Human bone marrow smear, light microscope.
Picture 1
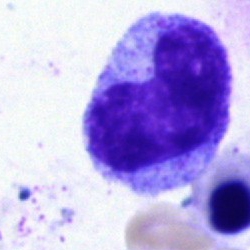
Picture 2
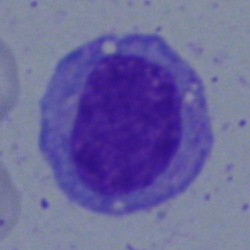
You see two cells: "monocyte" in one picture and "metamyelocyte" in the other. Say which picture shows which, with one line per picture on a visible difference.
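The cell in picture 1 is a metamyelocyte. Fine pinkish-purple granules are scattered through the cytoplasm.
The cell in picture 2 is a monocyte. No granules are seen in the cytoplasm.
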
